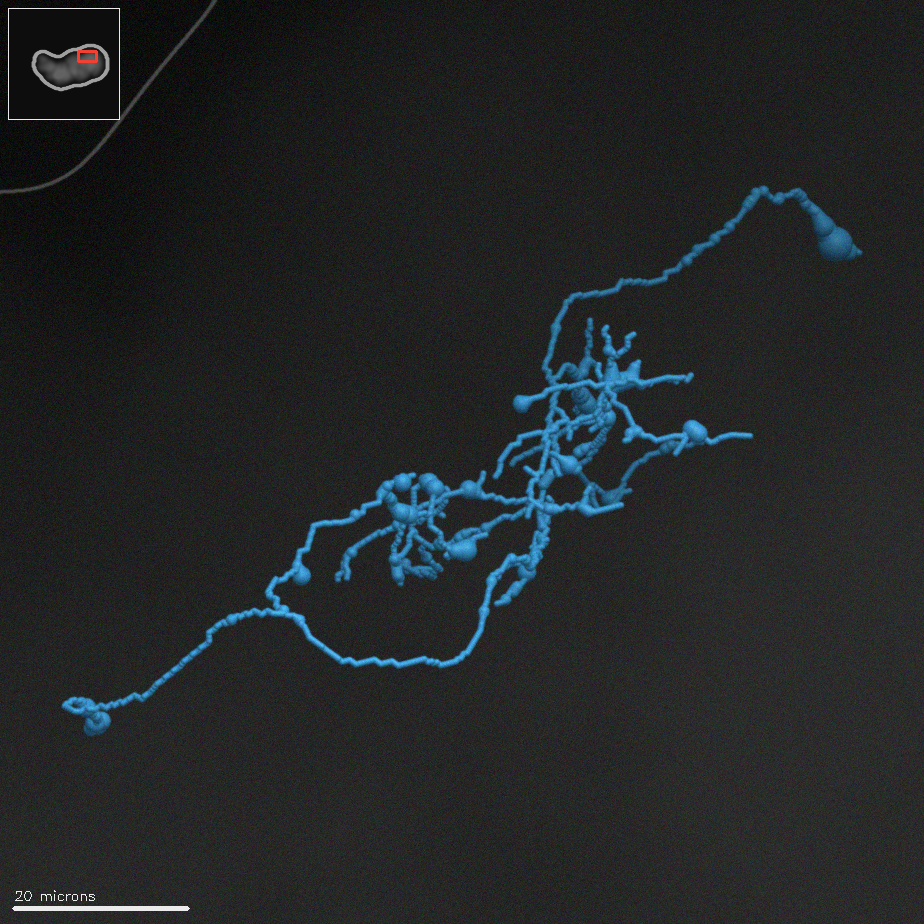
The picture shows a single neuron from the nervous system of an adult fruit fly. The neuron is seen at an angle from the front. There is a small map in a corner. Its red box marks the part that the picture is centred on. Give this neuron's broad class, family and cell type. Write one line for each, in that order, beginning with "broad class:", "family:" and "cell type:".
broad class: central-brain intrinsic neuron
family: hemilineage CLp2
cell type: CB2931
